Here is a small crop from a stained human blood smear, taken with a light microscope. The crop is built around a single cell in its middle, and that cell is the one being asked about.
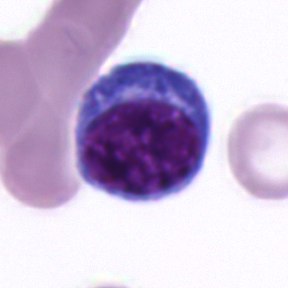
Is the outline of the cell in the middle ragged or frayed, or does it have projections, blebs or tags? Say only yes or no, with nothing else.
No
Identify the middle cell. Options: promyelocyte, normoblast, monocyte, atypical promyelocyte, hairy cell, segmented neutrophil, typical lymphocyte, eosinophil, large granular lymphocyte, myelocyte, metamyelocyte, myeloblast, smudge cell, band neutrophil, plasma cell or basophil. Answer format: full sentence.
The centrally positioned cell in the crop represents a plasma cell.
